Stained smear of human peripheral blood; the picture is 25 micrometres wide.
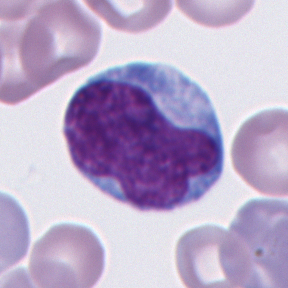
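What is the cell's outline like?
Smooth and roughly round; the cell measures about 15 by 13 micrometres.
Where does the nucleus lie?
Against the left edge of the cell, filling about 70% of its area.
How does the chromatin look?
Purple, with a mottled, lacy pattern.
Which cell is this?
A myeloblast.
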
